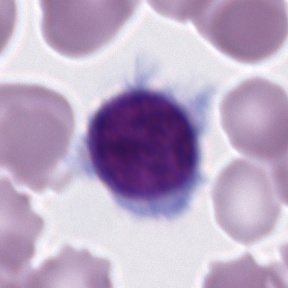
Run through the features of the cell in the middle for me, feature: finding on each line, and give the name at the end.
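Cytoplasm amount: only a scant rim
Nucleus: fills most of the cell
Cytoplasm colour: pale blue
Border: ragged, with fine hair-like cytoplasmic projections
Chromatin: dark purple, dense, mottled
Name: hairy cell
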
